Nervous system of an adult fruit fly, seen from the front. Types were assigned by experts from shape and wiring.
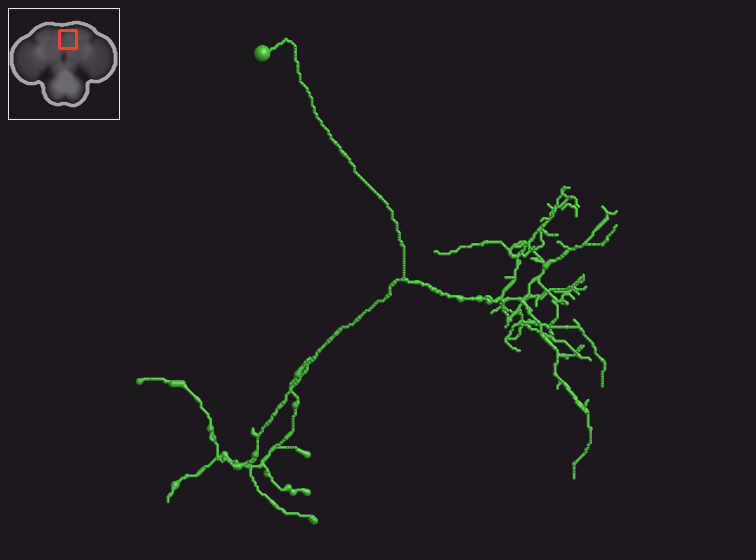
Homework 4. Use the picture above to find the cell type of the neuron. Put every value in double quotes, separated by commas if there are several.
"IB004_a"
